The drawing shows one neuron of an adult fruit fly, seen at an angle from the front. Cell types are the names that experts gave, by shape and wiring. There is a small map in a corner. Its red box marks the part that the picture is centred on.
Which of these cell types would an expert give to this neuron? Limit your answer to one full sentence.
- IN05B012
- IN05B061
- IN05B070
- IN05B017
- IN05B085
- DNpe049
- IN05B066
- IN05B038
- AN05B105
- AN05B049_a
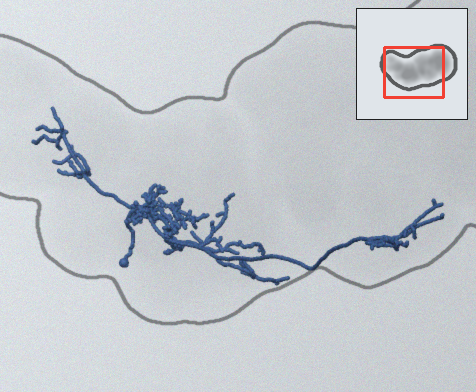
As a matter of cell type, the neuron is AN05B049_a.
